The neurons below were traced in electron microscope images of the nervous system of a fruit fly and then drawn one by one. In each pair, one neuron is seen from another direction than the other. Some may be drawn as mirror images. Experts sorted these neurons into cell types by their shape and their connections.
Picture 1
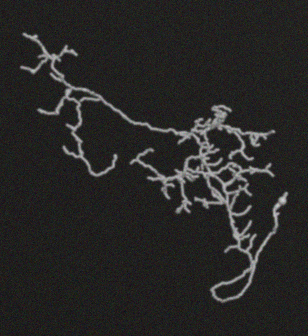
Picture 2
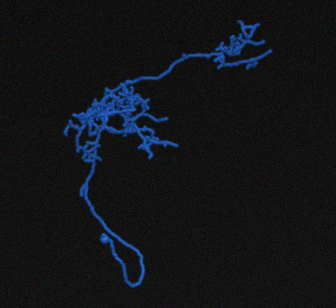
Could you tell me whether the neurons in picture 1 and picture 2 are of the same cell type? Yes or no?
yes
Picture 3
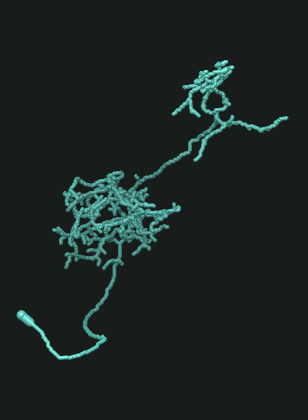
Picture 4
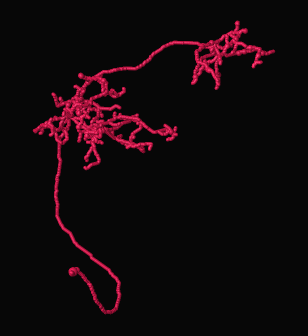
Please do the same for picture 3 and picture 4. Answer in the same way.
yes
